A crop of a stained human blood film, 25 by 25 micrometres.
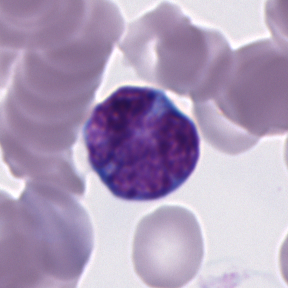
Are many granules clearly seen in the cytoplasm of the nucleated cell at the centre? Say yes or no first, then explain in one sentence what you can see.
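No. The cytoplasm shows no distinct granules.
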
